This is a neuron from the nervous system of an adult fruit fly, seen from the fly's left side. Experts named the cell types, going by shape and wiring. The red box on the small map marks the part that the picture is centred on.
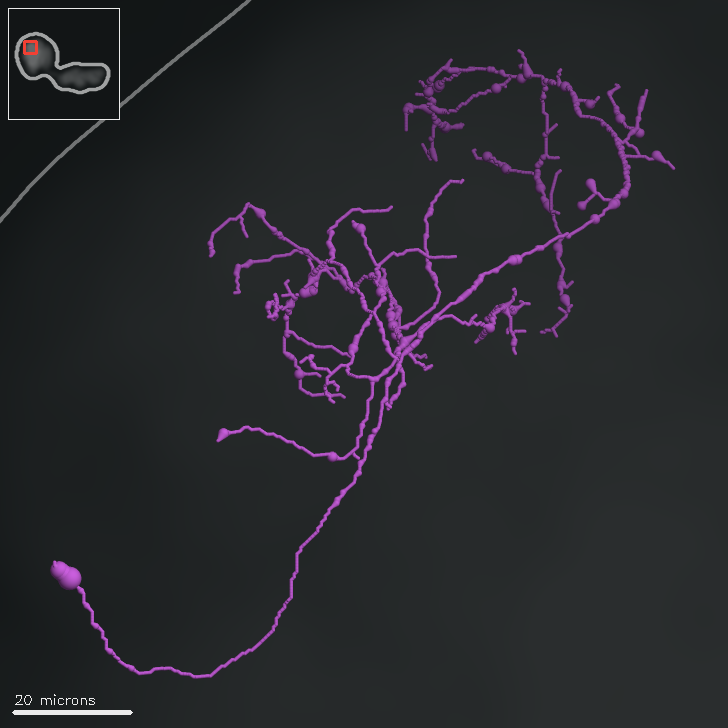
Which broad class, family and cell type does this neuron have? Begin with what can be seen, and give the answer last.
Its cell body lies at the lower left of the picture. From top to bottom in the picture it spans about 110 microns. The picture shows dozens of branch ends. Its broad class is central-brain intrinsic neuron. Its family is hemilineage SLPal5. It is of cell type SMP035.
